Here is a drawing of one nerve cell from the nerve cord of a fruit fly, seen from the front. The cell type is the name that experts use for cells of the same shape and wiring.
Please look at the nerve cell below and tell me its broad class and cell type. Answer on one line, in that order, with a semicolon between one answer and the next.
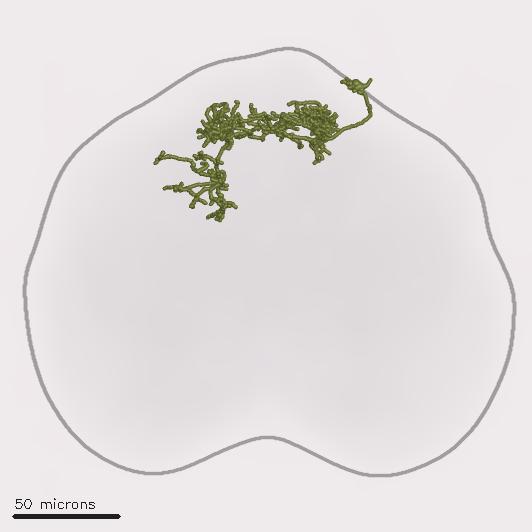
nerve-cord intrinsic neuron; INXXX396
